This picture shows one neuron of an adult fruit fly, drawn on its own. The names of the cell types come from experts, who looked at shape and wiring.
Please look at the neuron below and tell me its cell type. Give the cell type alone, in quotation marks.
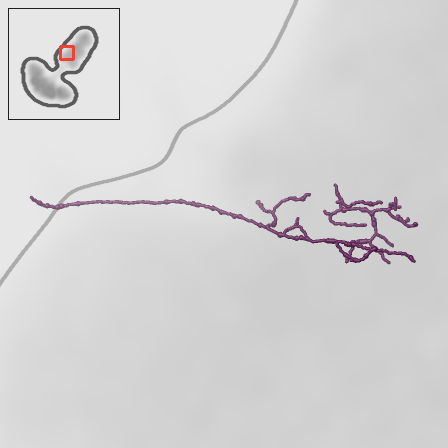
"SNta14"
